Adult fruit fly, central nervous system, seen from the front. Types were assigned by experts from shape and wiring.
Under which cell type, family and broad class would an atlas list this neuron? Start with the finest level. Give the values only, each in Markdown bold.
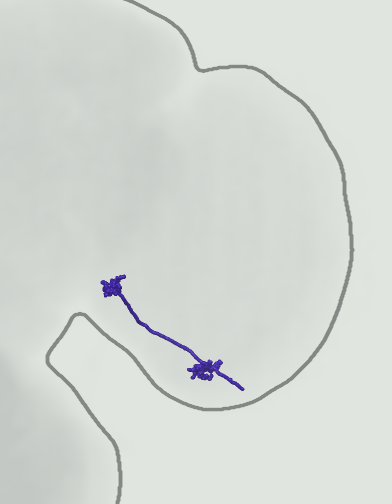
**Tm34**, **Tm**, **optic-lobe intrinsic neuron**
